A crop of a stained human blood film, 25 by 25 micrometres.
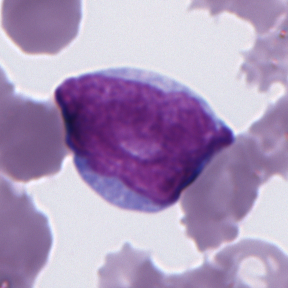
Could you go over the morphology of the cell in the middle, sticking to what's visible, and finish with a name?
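Look first at the cytoplasm: it is a pale, clear blue, and you will find no granules in it. Now follow the nucleus, whose outline is irregular and angular, yet not split into separate lobes. On the left and right it reaches the cell's edge. What you are looking at is a myeloblast.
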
